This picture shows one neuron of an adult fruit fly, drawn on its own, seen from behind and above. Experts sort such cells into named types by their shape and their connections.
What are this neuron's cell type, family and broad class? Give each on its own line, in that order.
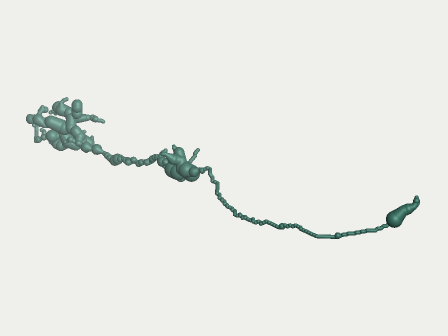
Tm1
Tm
optic-lobe intrinsic neuron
